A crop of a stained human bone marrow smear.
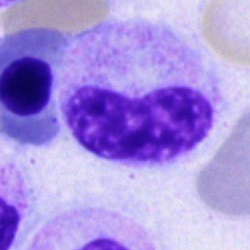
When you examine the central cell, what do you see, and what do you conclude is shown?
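See how the nucleus is kidney-shaped, notched along its upper edge, with clumped chromatin and paler spaces between the dark clumps. Around it the cytoplasm is pale lilac-grey, with fine pink-purple granules scattered through. So you're looking at a metamyelocyte.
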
